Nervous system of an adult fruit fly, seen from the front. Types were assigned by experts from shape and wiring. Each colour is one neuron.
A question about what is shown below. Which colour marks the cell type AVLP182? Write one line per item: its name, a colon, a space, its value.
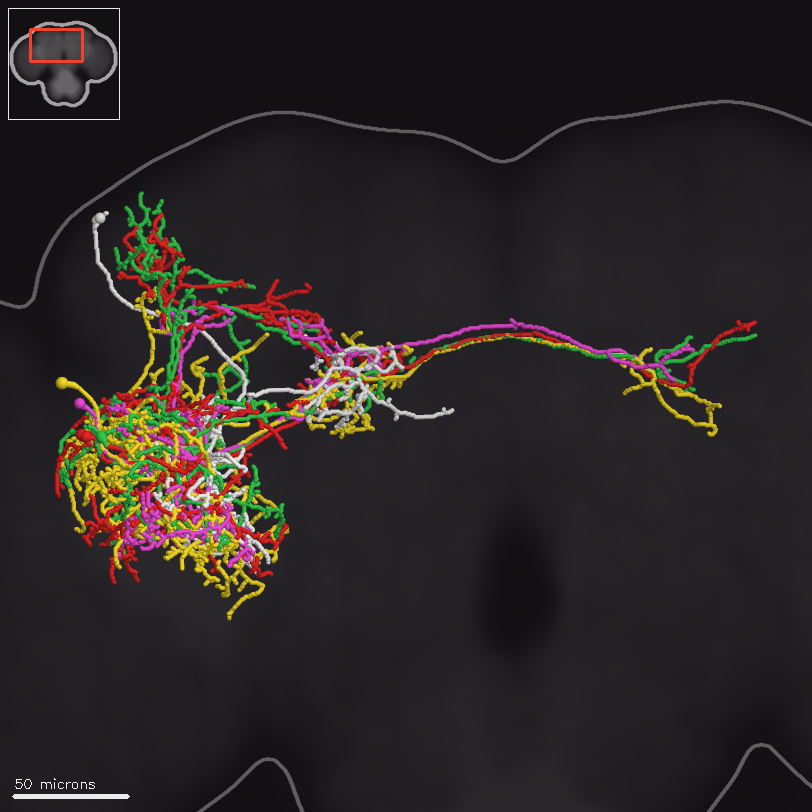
colour: magenta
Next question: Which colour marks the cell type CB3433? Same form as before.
colour: green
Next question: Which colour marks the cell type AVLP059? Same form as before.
colour: white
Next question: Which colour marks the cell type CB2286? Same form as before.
colour: yellow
